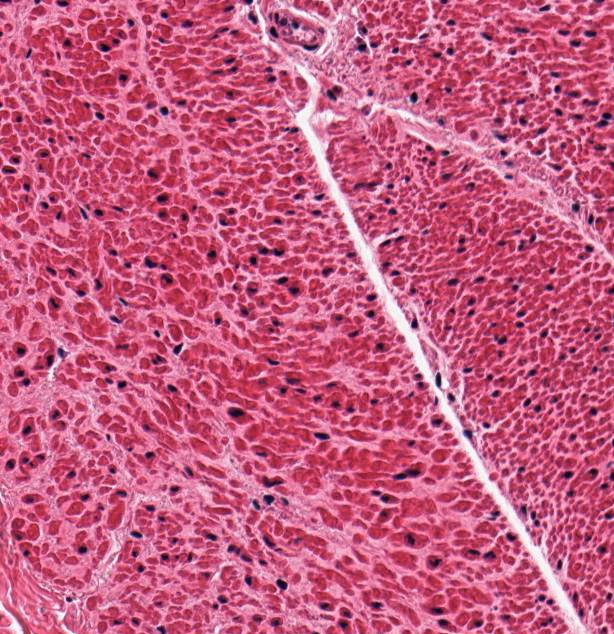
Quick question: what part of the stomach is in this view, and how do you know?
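Smooth muscle makes up the whole field, as densely packed eosinophilic cells grouped into bundles divided by thin pale pink connective tissue septa. Most cells are cut across, giving small rounded to polygonal profiles, while in the lower left the cut is more oblique and the nuclei look more elongated.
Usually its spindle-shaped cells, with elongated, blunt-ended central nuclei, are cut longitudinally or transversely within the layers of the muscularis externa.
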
